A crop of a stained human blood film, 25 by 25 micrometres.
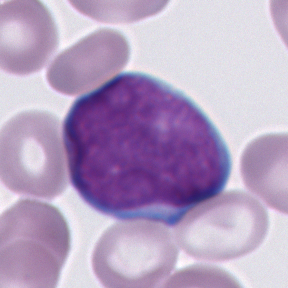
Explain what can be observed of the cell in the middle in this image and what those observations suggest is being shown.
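Looking at the outline, I find it smooth, with no surface projections. The nucleus is one rounded mass and has no lobes. Its chromatin is finely granular all the way through. I see no granules in the cytoplasm either. So this is a myeloblast.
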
